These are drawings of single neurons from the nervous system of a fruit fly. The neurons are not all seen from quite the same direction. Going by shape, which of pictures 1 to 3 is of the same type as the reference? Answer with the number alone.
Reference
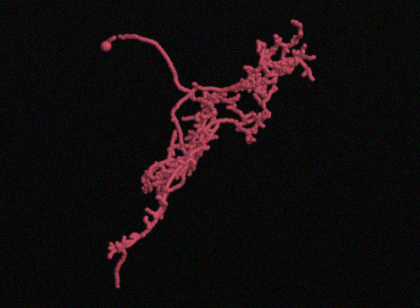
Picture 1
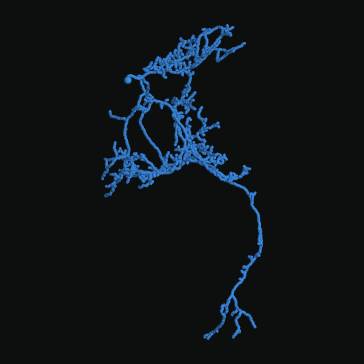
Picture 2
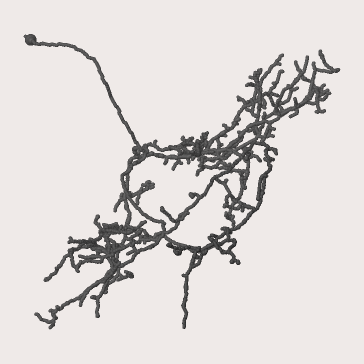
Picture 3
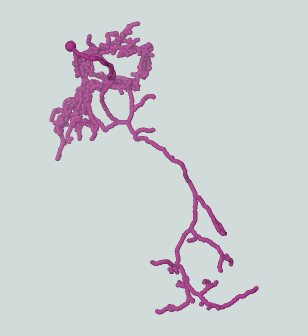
2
